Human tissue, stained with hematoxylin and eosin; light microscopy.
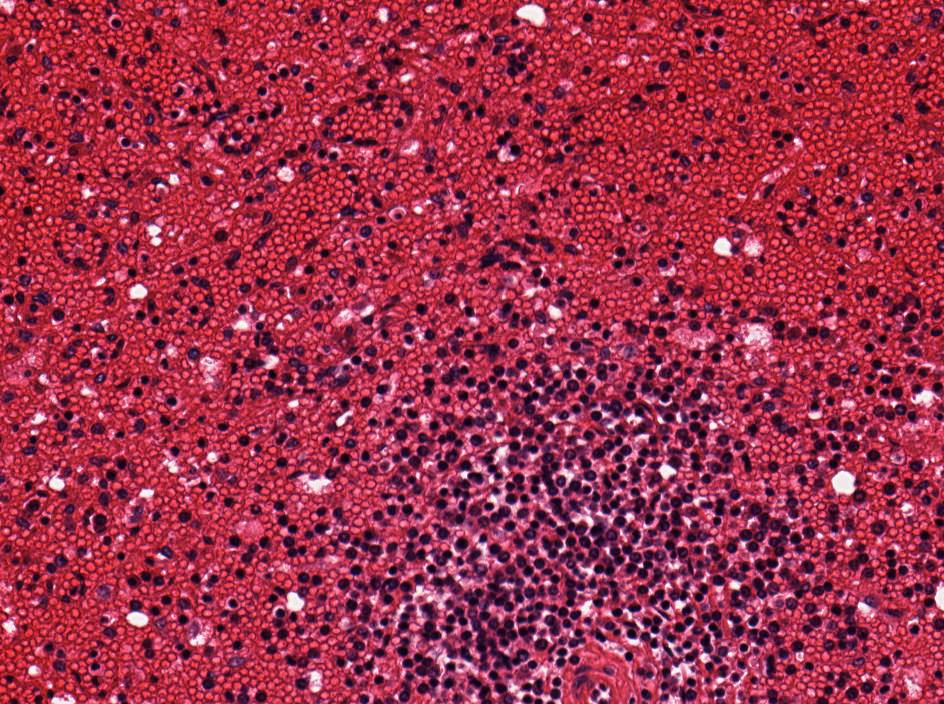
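Spleen, haematoxylin and eosin stained section. A dense cluster of lymphocytes, with small round dark nuclei and scant cytoplasm, lies in the lower centre. A small vessel with a pink wall sits at the bottom edge within this cluster. Scattered single dark nuclei lie among the red blood cells throughout the field.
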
